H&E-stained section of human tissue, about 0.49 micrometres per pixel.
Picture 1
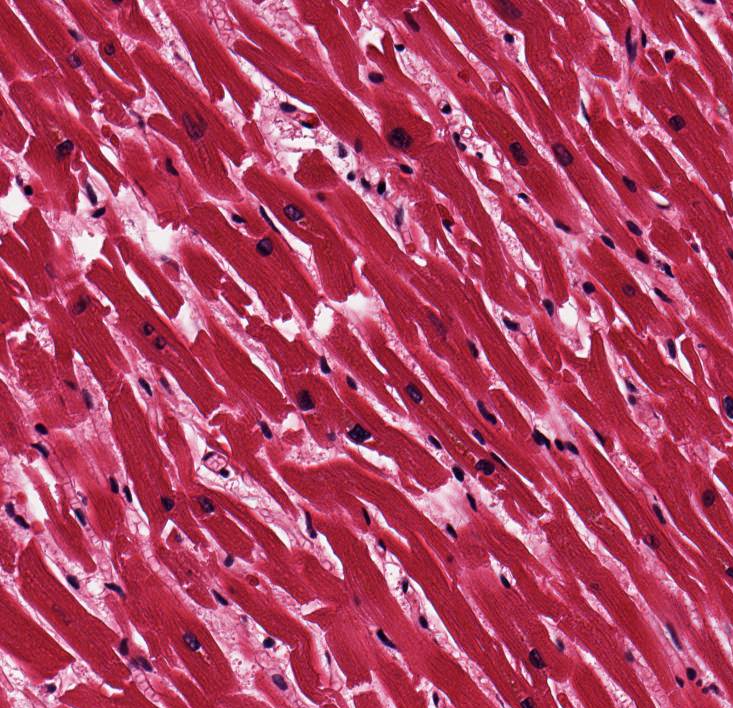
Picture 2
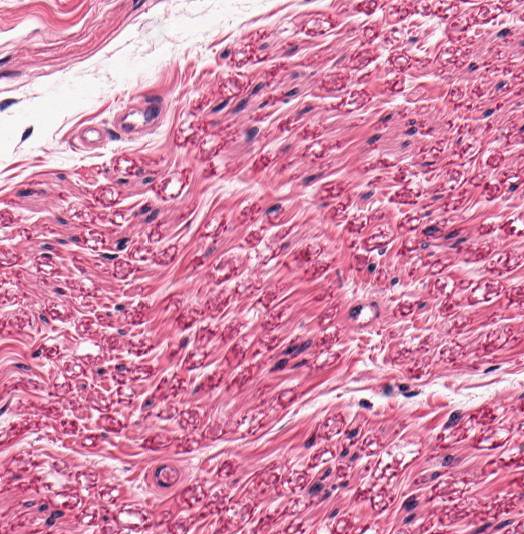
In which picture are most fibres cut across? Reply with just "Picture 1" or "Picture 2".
Picture 2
